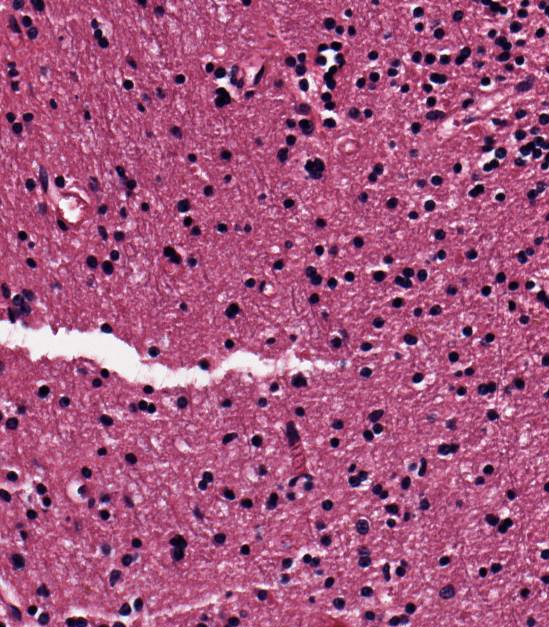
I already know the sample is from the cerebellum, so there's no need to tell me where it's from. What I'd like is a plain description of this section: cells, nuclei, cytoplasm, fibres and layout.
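See how the pink background is finely fibrillary, delicate fibrils rather than coarse bundles, with no glands, tubules or epithelium. The nuclei sit singly; most are small, round and dark with little cytoplasm, and many lie in a clear pale halo.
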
